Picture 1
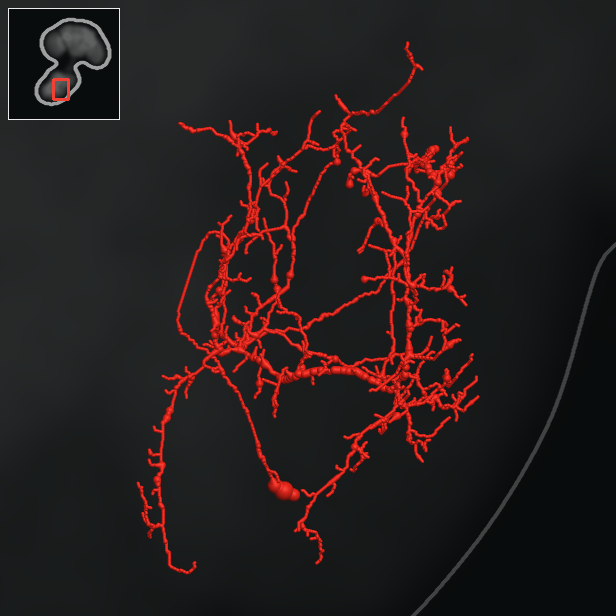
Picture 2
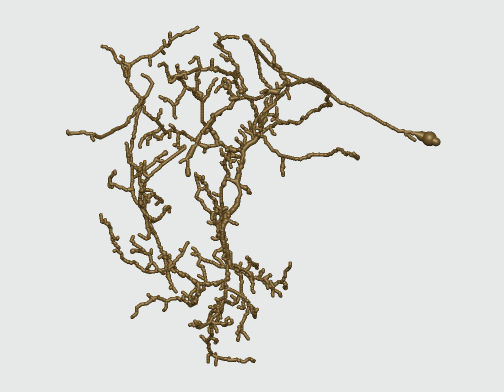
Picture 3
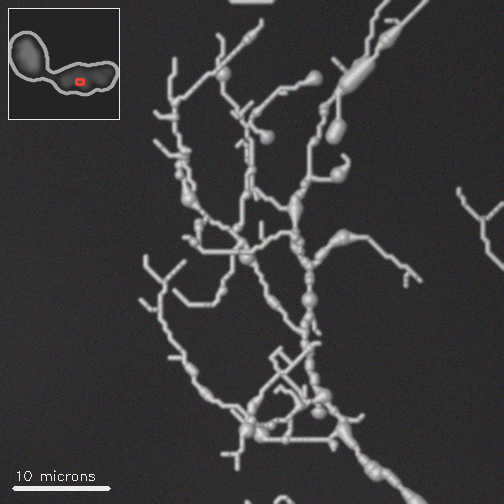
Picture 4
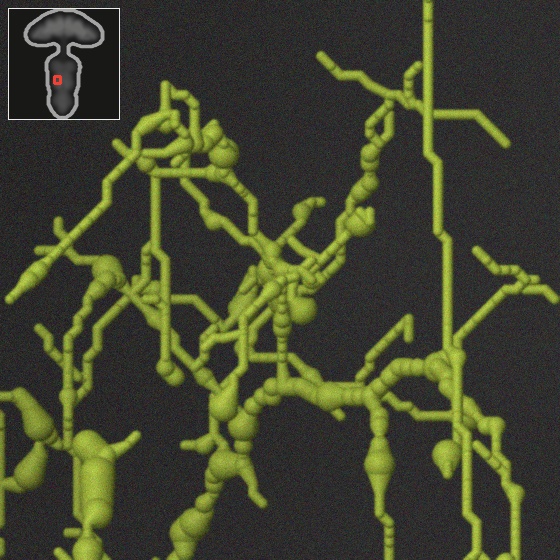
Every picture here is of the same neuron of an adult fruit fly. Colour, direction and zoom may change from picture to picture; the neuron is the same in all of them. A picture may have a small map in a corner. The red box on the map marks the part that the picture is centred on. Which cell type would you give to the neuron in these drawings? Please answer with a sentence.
The cell type is IN03A075.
